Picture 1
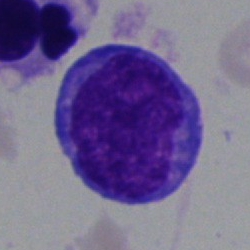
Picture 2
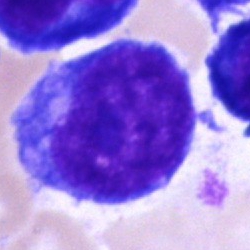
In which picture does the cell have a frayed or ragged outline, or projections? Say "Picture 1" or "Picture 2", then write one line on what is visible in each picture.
Picture 2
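Picture 1: The cell outline is round to slightly oval and smooth.
Picture 2: The cell is roughly round, with an irregular, bumpy margin along its left side.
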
